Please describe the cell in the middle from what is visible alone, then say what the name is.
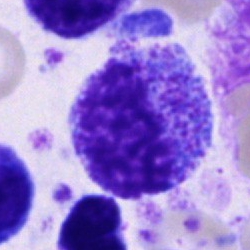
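Cytoplasm lies mainly on the right, since the nucleus fills the left and central part of the cell. Coarse purple granules pack the cytoplasm, and more lie over the nucleus, blurring its border. A pale blue background shows between the granules. The cell is a promyelocyte.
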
